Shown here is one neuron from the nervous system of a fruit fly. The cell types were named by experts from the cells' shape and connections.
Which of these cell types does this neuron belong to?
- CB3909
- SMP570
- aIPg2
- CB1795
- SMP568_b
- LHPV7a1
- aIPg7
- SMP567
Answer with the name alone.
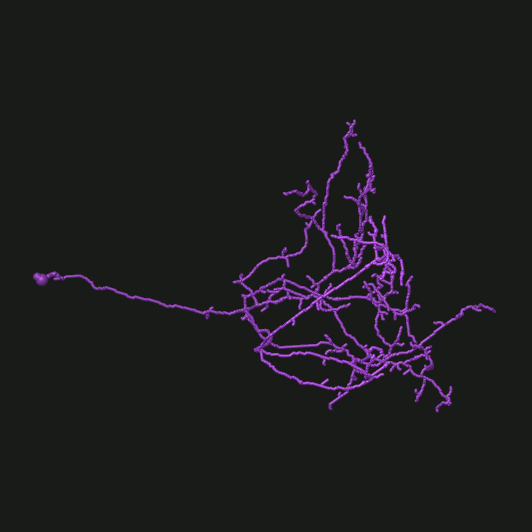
CB3909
